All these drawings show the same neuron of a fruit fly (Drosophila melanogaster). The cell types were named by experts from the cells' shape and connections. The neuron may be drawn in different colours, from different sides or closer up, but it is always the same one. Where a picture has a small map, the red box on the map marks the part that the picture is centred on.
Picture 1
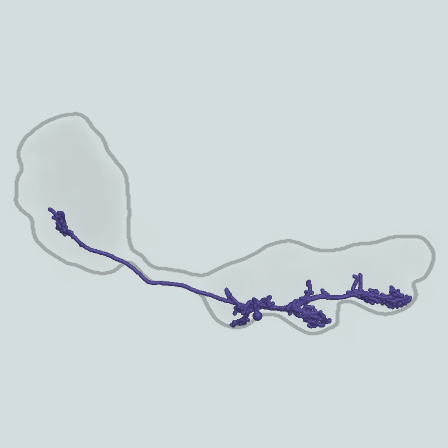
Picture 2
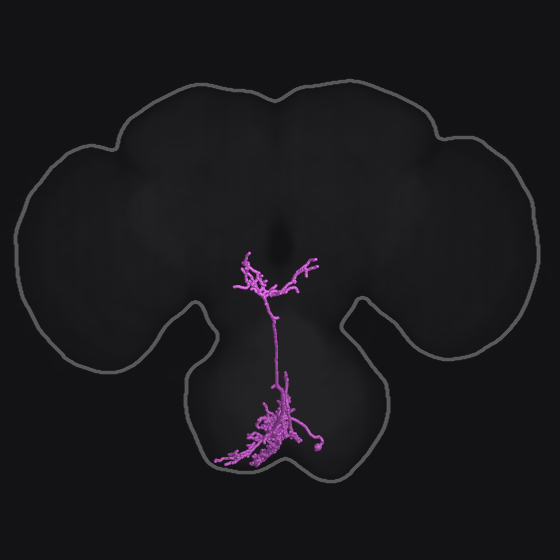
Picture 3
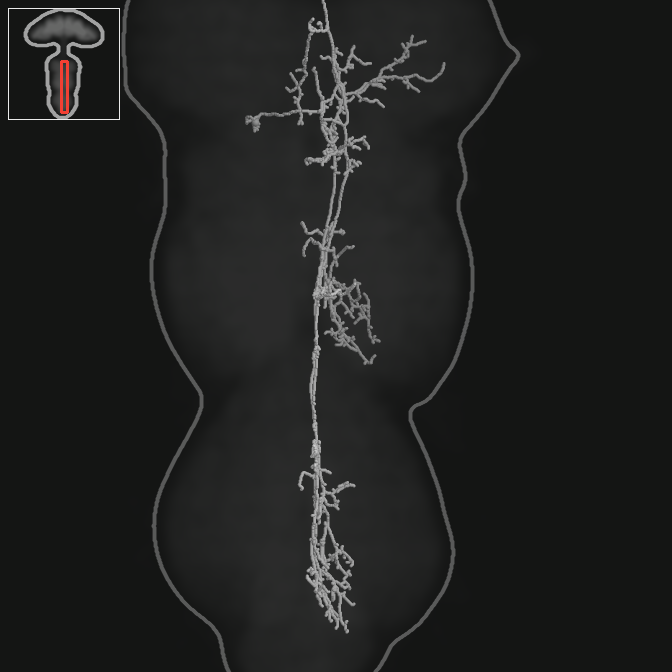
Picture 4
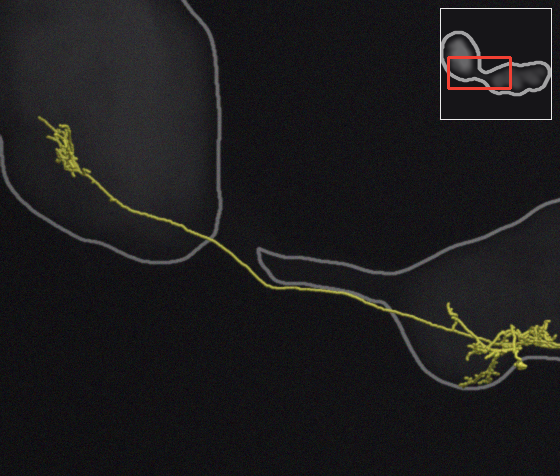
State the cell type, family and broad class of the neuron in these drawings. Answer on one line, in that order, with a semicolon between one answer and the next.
AN05B024; hemilineage 05B; ascending neuron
